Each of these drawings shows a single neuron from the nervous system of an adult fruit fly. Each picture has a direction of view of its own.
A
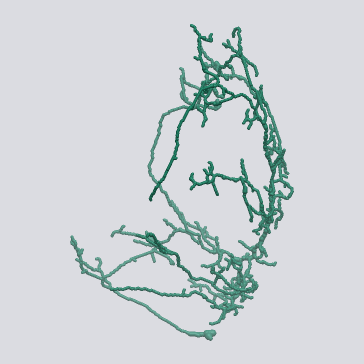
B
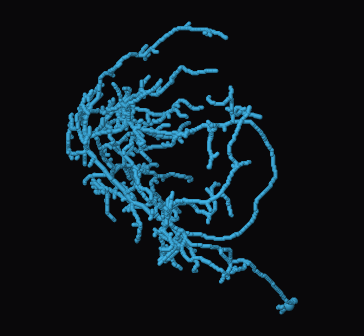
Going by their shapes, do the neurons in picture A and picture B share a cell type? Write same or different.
different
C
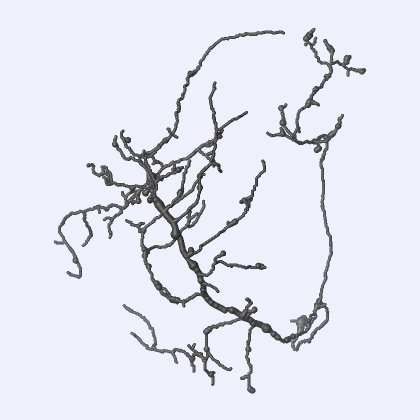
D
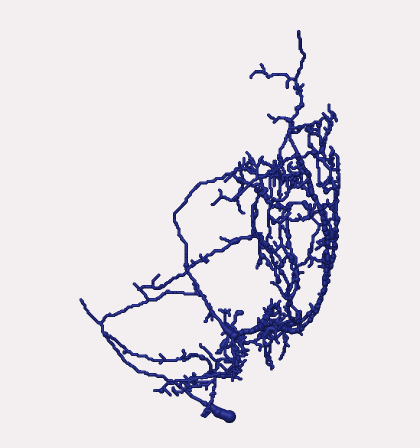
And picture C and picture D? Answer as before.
same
